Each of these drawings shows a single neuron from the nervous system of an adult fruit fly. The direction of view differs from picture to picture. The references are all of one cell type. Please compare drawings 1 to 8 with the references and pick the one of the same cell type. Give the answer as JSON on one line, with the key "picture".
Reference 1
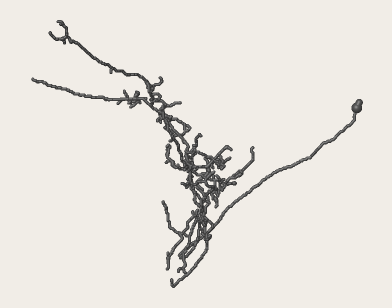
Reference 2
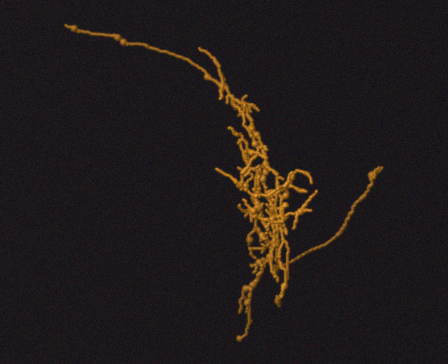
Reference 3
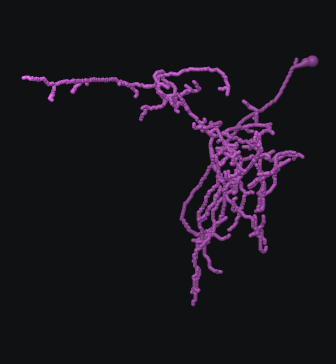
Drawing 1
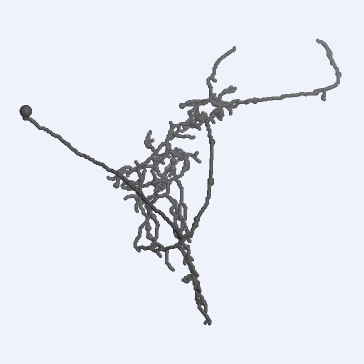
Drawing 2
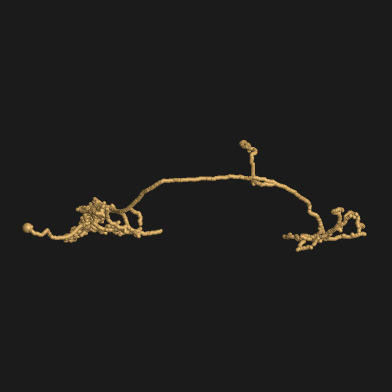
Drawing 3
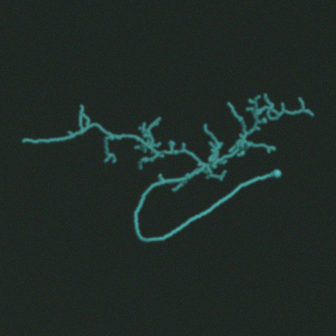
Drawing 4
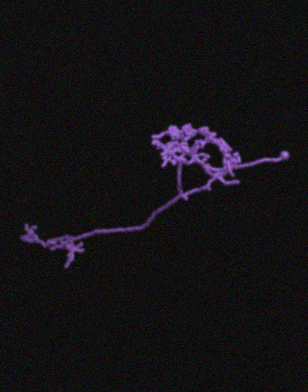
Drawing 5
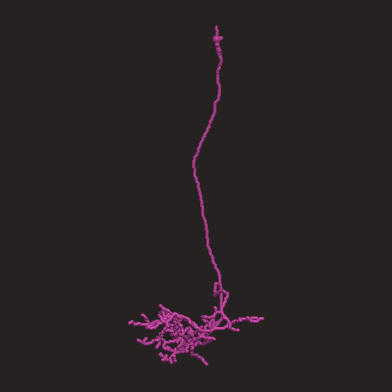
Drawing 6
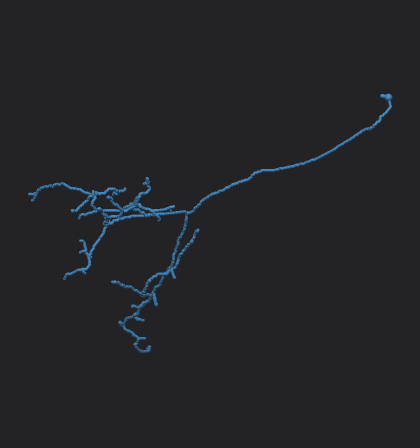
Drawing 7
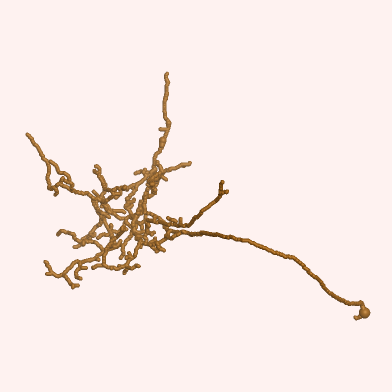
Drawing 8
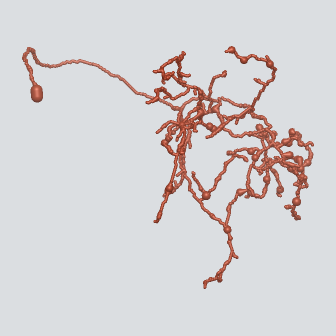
{"picture": 1}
